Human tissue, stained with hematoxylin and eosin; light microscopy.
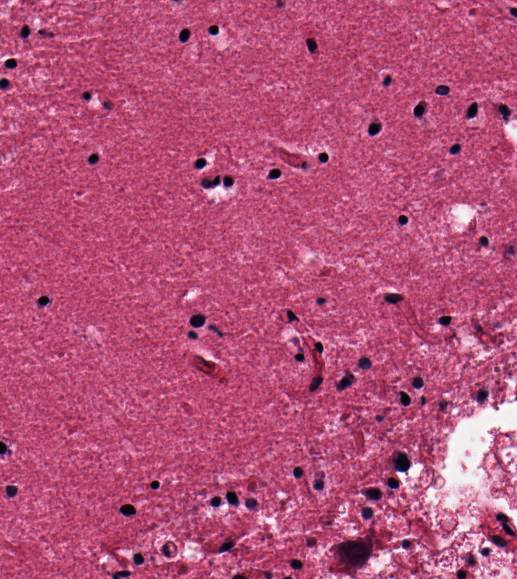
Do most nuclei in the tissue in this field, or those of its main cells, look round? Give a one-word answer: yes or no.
Yes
